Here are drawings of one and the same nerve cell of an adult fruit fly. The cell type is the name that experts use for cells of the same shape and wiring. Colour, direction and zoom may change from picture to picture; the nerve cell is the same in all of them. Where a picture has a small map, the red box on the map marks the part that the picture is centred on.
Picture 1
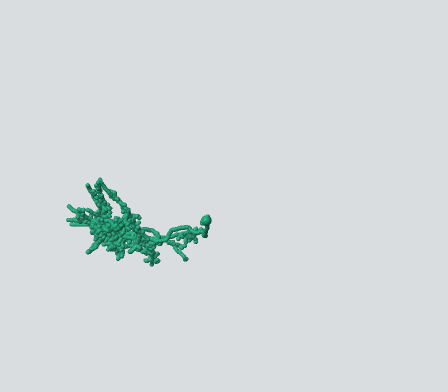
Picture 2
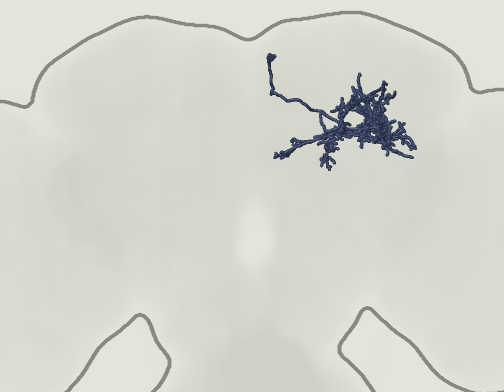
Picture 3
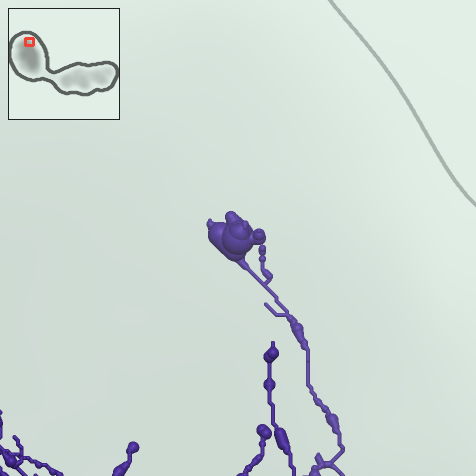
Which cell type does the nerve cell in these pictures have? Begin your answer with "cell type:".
cell type: CL200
